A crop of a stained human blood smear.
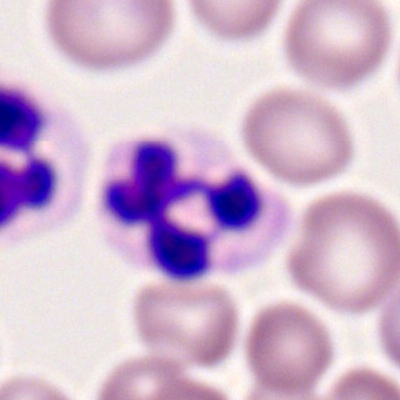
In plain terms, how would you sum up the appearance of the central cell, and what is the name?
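Let me look at the nucleus: it is divided into several separate lobes. Those lobes are arranged around a pale pink central patch of cytoplasm. The chromatin is dense and takes a dark purple stain. Elsewhere the cytoplasm looks pale pinkish-lilac. So this one is a segmented neutrophil.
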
